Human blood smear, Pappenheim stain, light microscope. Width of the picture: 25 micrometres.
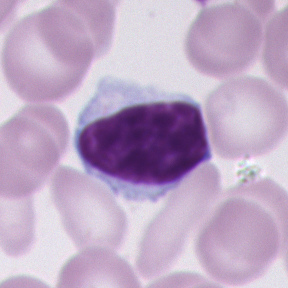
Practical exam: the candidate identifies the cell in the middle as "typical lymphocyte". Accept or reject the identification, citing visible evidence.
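The cytoplasm's a pale greyish blue, for a start.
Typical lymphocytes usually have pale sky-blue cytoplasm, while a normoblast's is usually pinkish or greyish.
So the blue counts for typical lymphocyte and against normoblast, while the greyish tinge could suit both. No nucleoli show, either.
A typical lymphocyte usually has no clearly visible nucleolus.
That's another point for typical lymphocyte. Otherwise: an oval nucleus about 11 by 8 micrometres filling most of the cell and reaching its left and right edges, no granules, and a slightly frayed, irregular outer edge to the cytoplasm. All told, typical lymphocyte fits.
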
